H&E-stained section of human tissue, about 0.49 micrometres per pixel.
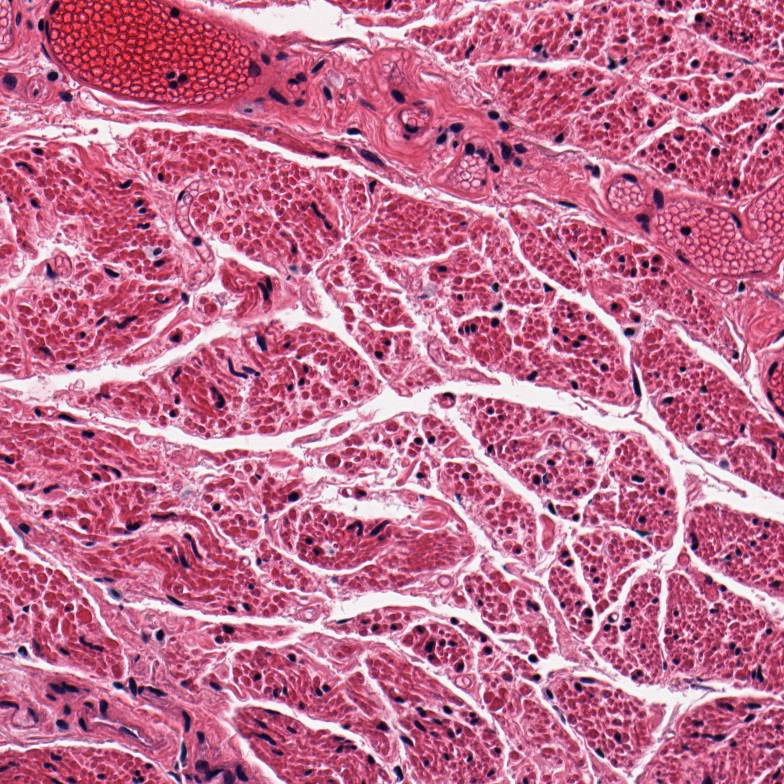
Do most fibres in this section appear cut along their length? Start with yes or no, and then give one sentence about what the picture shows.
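No. Most smooth muscle cells are cut in cross-section, appearing as small rounded profiles.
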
